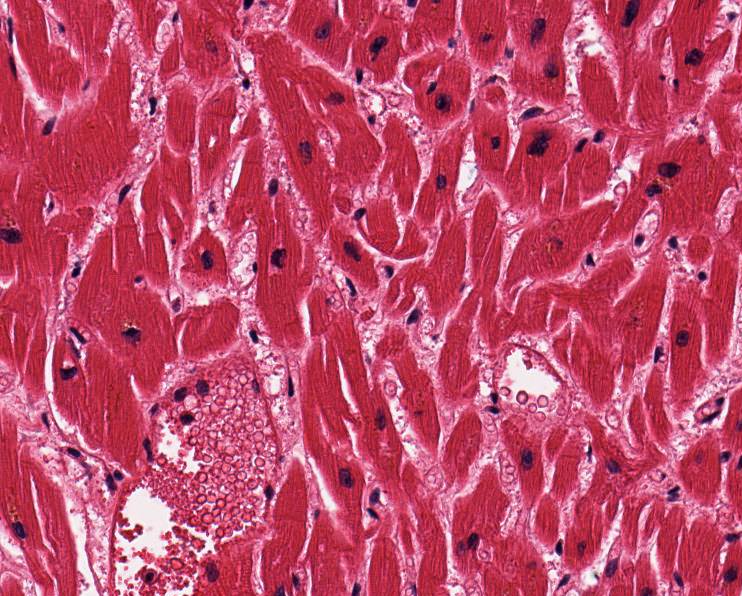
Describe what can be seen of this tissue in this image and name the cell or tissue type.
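Branching cardiac muscle fibres cut at varying angles fill the whole field, separated by pale loose interstitium with scattered small dark elongated nuclei. Some fibres show small golden-brown granules clustered at the poles of the nucleus. Shown here: the left ventricle of the heart.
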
